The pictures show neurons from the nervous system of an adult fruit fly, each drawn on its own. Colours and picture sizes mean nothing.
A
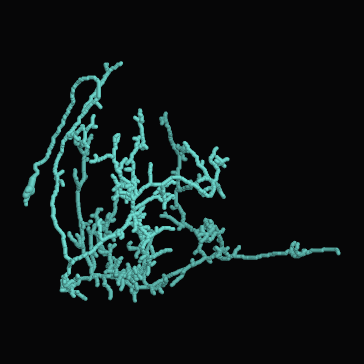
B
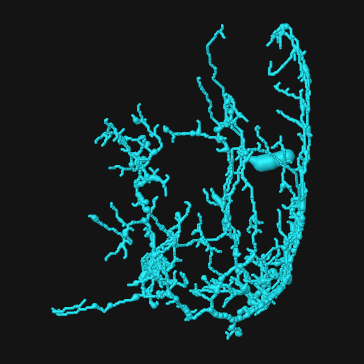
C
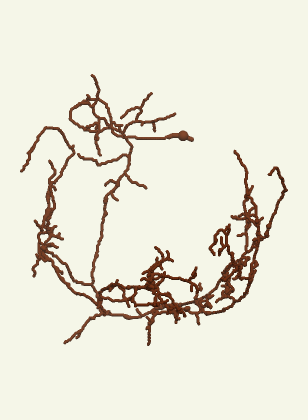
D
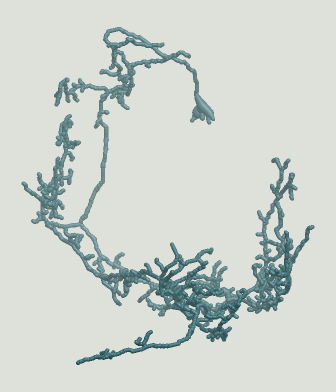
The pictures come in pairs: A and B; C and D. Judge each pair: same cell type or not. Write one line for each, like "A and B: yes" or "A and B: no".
A and B: yes
C and D: yes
